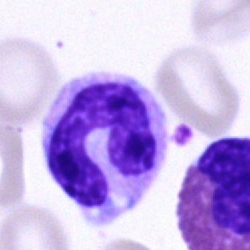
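Band neutrophil, stained human bone marrow smear. The smooth, roughly oval cell holds a single curved nuclear band bent into a horseshoe, with dark purple, coarsely clumped chromatin, set in pale lilac-blue cytoplasm.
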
